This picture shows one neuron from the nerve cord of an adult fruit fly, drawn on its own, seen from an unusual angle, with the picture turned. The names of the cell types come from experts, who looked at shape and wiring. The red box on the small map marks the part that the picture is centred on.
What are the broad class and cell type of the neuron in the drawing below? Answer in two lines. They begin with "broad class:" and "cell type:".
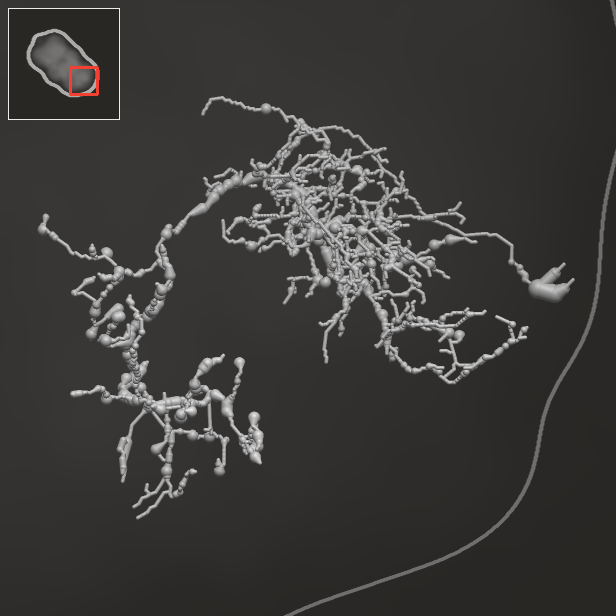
broad class: nerve-cord intrinsic neuron
cell type: INXXX440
